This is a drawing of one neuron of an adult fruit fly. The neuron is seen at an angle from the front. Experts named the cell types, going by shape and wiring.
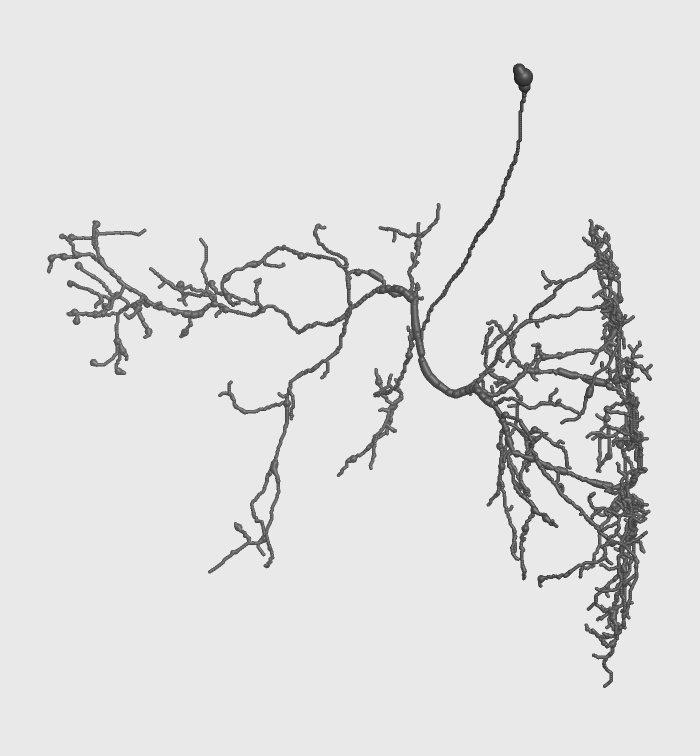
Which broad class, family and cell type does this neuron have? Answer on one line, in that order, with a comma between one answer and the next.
visual projection neuron, hemilineage LHl4_posterior, LoVP50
